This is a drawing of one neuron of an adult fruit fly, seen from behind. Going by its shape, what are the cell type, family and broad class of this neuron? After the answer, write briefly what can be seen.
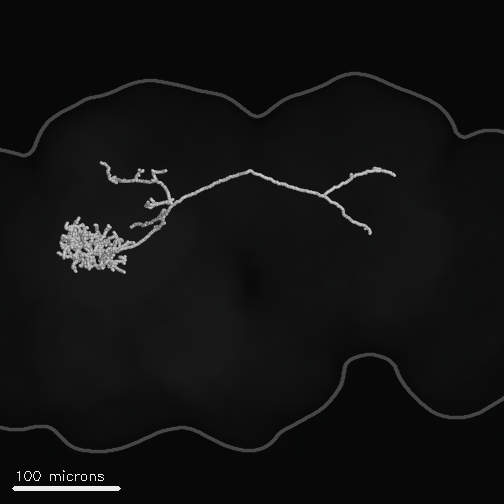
The cell type is AVLP183. Its family is hemilineage VLPl2_medial. It is a central-brain intrinsic neuron. By the scale bar it is about 300 microns wide in this view. As drawn here it is more than twice as wide as it is tall.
